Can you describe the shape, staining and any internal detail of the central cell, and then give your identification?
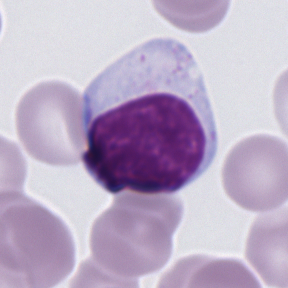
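The nucleus forms a single rounded mass with no lobes, and no nucleoli are visible in it. Fine reddish-purple granules are sparsely scattered in the cytoplasm, which contains no vacuoles. The cell is a large granular lymphocyte.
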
